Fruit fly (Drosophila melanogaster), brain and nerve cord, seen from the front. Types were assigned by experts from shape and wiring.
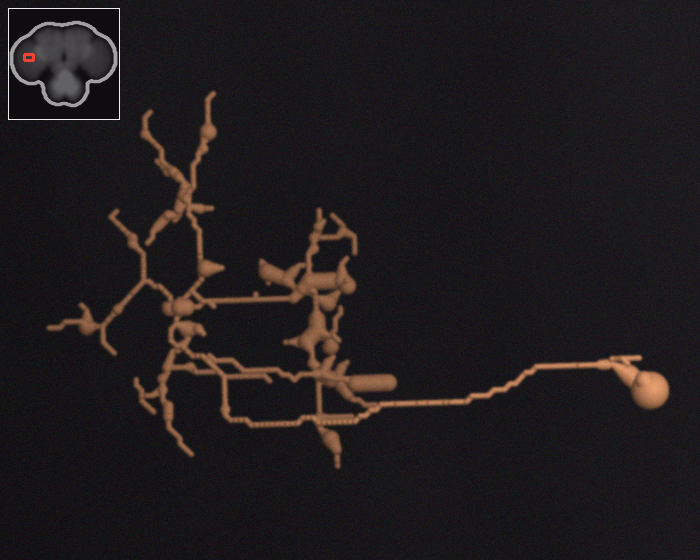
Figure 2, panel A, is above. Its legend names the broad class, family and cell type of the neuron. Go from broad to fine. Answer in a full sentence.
An optic-lobe intrinsic neuron of the Dm family, type Dm10.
